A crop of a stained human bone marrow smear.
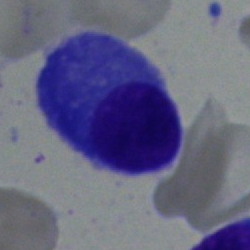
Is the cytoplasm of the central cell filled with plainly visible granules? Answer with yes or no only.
No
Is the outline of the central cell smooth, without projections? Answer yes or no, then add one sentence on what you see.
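Yes. The cell outline is smooth and oval, with its long axis running from upper left to lower right.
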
